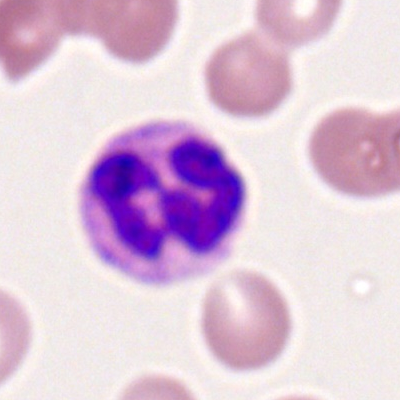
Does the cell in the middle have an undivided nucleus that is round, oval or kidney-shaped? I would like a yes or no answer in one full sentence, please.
No, instead of one mass, the nucleus consists of separate lobes.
